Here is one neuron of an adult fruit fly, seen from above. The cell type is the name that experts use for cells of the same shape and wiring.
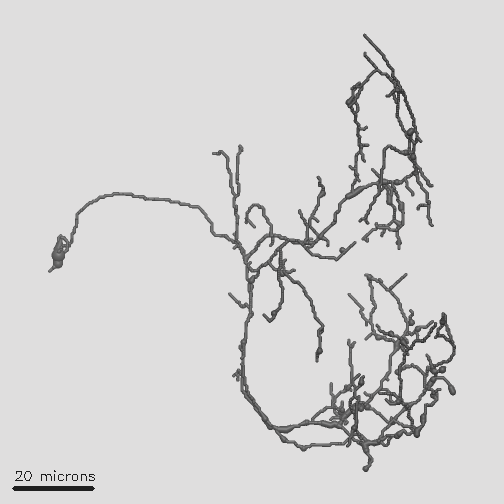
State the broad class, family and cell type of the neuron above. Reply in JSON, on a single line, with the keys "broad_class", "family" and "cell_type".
{"broad_class": "nerve-cord intrinsic neuron", "family": "hemilineage 14A", "cell_type": "IN14A045"}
